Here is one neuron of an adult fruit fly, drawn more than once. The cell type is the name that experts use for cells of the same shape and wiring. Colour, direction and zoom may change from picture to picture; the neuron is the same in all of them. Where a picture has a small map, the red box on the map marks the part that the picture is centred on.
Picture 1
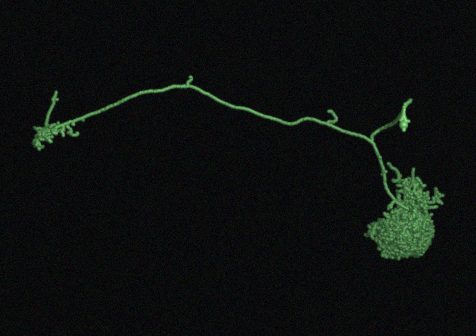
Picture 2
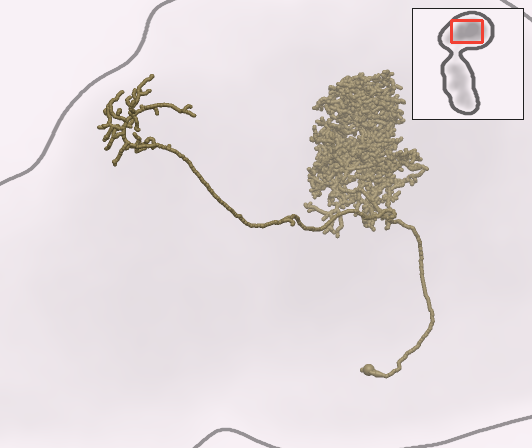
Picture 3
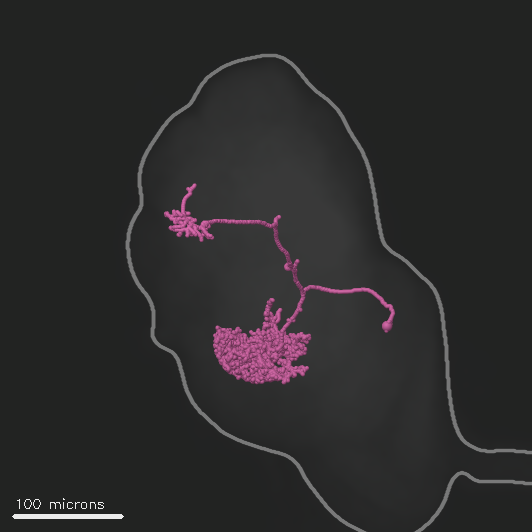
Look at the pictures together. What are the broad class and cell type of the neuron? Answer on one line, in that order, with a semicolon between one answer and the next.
central-brain intrinsic neuron; AVLP509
